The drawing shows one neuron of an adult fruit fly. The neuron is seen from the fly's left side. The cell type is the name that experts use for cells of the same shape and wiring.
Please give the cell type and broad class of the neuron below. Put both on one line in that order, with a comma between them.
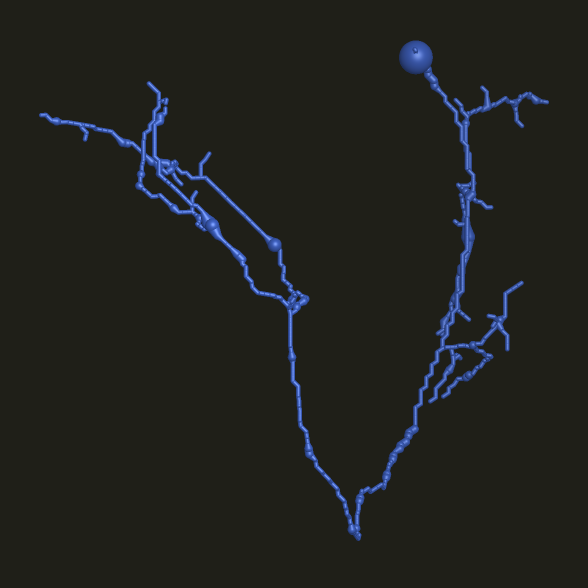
CB1548, central-brain intrinsic neuron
